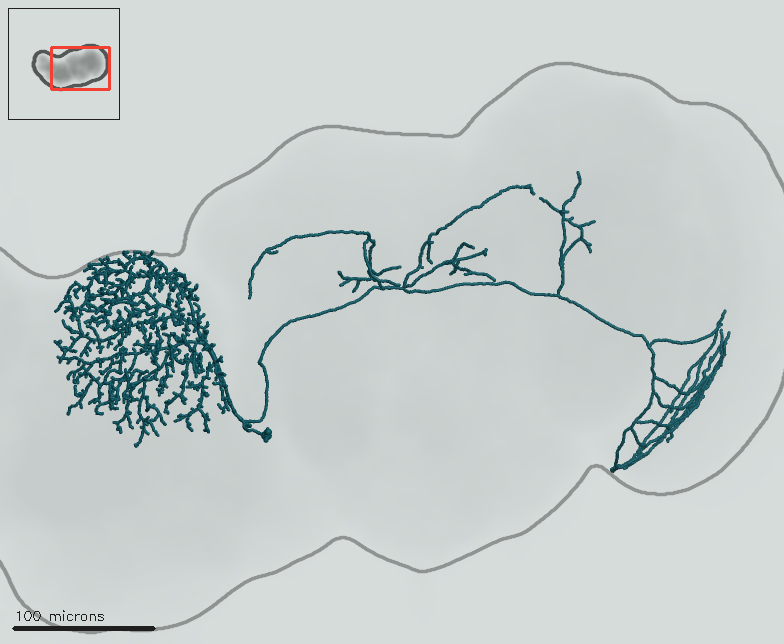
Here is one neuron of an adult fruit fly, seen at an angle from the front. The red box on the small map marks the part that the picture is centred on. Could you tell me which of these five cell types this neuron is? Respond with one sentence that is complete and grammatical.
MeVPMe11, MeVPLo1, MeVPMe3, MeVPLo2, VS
The neuron has MeVPMe3 as its cell type.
